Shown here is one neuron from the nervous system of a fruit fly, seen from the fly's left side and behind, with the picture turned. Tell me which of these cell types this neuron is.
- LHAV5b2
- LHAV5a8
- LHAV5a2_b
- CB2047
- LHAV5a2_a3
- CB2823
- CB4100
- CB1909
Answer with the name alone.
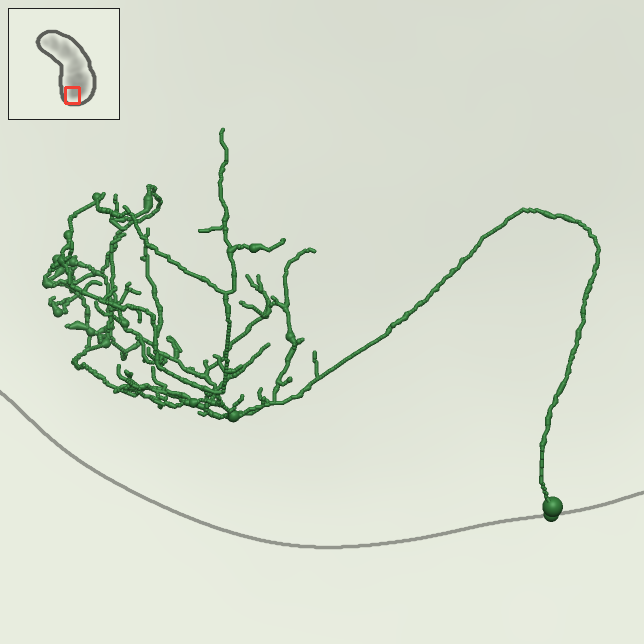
LHAV5a2_b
